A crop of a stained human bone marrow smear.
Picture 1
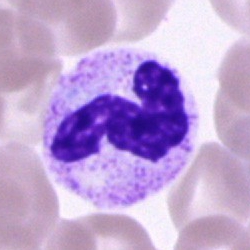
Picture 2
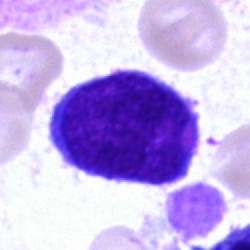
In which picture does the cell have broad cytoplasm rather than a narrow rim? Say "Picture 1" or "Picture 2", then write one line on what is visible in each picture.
Picture 1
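In picture 1: The cytoplasm is plentiful and pale pinkish-lilac.
In picture 2: The cytoplasm is only a thin deep-blue rim, most visible along the left edge.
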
